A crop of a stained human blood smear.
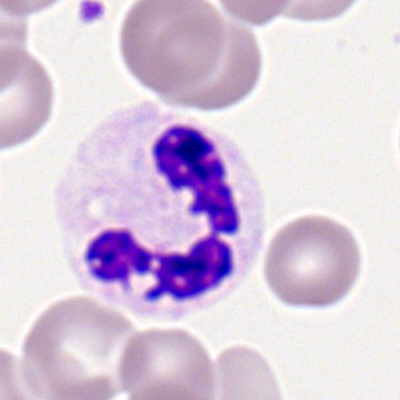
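Segmented neutrophil, the central cell of a stained blood smear. Its outline is round and smooth. No nucleoli are visible in the nucleus. The cytoplasm is plentiful and pale pinkish-lilac, and any granules it holds are fine and faint.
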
